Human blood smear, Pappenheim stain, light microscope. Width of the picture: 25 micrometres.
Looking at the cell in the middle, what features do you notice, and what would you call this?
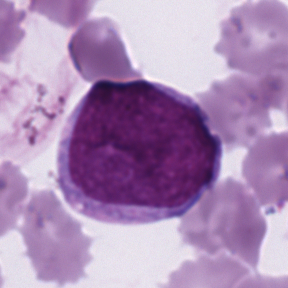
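The chromatin, as far as I can see, is finely granular and evenly spread, with no coarse dark clumps. There's a faint, paler rounded area in the lower left part of the nucleus. In the cytoplasm I can't make out any distinct granules, and no vacuoles either. This one is a myeloblast.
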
